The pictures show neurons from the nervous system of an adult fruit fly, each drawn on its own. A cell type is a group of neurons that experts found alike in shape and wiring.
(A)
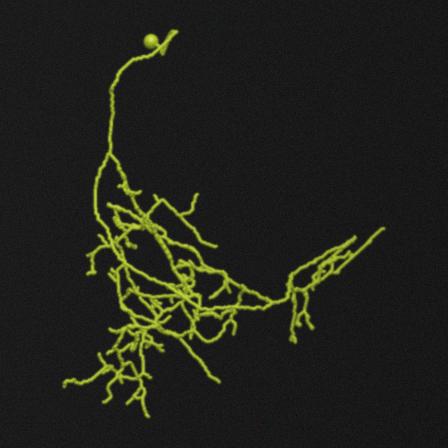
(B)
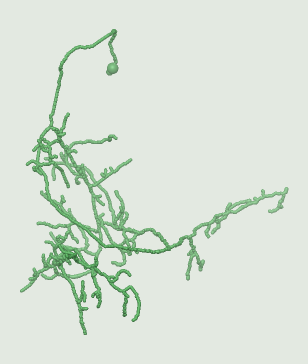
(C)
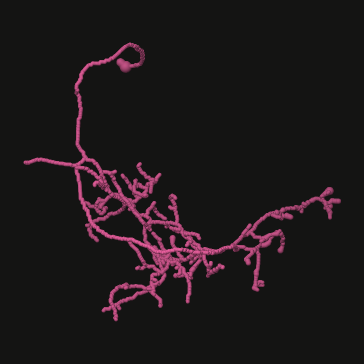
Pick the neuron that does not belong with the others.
C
